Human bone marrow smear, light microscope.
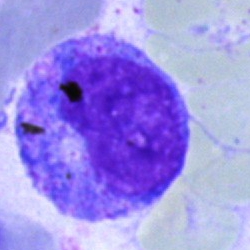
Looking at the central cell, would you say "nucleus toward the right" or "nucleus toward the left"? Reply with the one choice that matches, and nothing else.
Nucleus toward the right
